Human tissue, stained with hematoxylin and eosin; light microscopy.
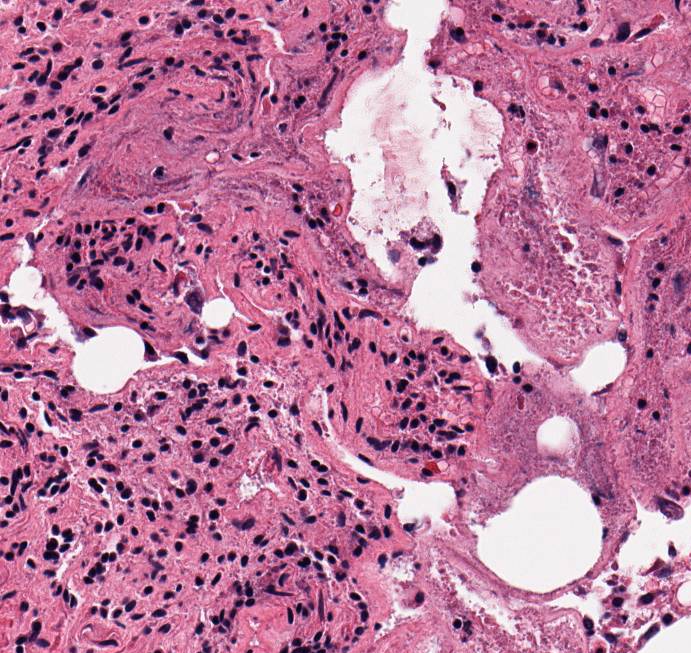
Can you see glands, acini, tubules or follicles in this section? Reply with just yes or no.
No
